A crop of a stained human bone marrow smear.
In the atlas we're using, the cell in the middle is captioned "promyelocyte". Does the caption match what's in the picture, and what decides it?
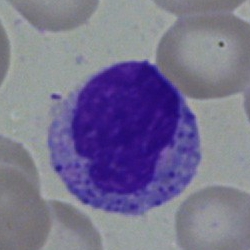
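This cell is a myelocyte rather than a promyelocyte. Its cytoplasm is pale greyish-lilac.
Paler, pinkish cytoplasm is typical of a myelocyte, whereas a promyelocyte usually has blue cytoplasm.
Dark purple granules lie scattered in the cytoplasm.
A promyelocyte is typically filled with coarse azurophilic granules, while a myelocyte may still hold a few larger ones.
The chromatin stains deep purple and looks fairly dense.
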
